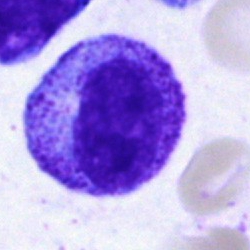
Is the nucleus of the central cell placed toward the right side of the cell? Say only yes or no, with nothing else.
Yes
